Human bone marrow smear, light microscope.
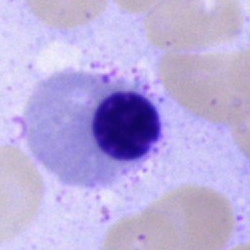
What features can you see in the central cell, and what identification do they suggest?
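Nucleus placed off-centre, toward the right side of the cell. Chromatin very dark purple and dense. Cytoplasm pale greyish blue, its left part free of granules. Cell: erythroblast.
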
